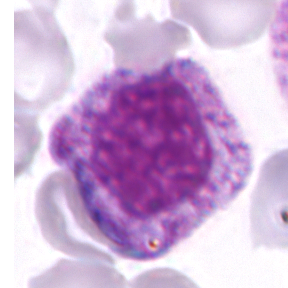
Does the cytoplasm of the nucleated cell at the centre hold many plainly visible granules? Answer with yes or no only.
Yes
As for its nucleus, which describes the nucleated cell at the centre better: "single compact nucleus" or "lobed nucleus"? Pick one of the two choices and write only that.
Single compact nucleus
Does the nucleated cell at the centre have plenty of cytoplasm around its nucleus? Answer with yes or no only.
No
